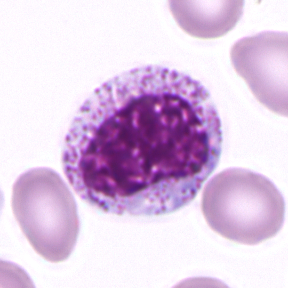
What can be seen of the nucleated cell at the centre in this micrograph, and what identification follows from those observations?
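I can't make out any nucleoli in this nucleus. Around it, the cytoplasm runs as a pale lilac rim on every side, sprinkled throughout with many small reddish-purple granules, and I see no clear vacuoles. This is a metamyelocyte.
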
